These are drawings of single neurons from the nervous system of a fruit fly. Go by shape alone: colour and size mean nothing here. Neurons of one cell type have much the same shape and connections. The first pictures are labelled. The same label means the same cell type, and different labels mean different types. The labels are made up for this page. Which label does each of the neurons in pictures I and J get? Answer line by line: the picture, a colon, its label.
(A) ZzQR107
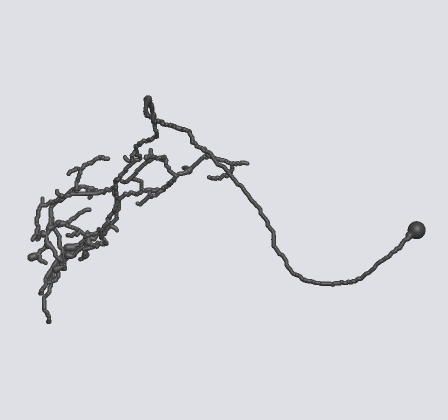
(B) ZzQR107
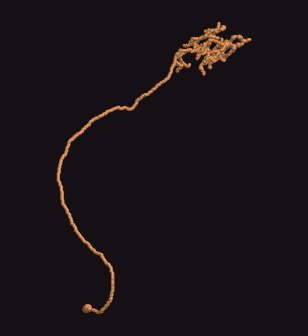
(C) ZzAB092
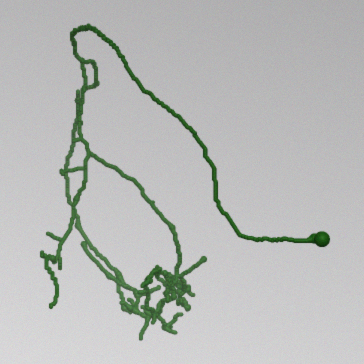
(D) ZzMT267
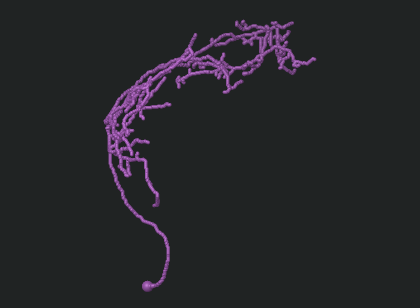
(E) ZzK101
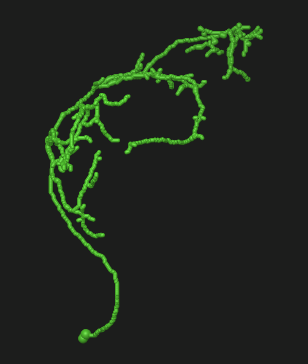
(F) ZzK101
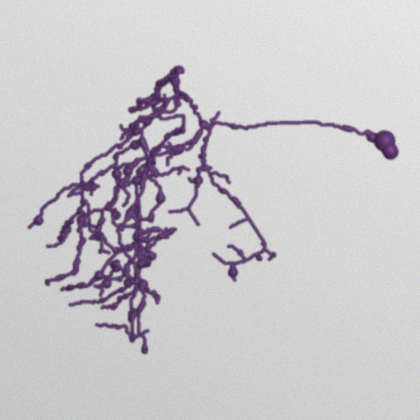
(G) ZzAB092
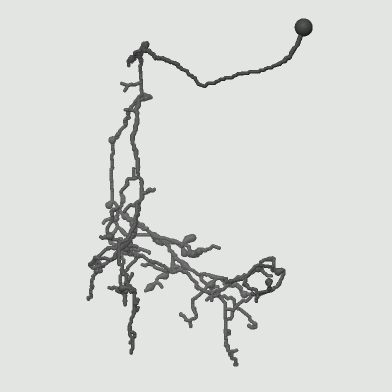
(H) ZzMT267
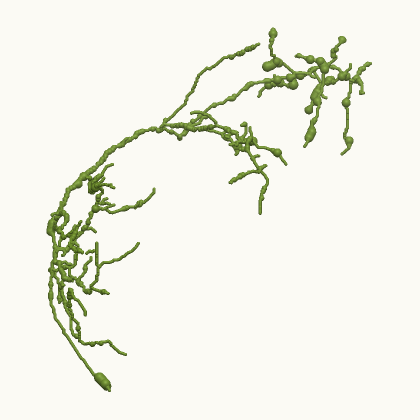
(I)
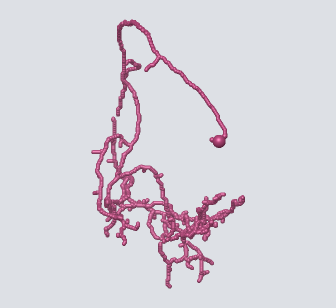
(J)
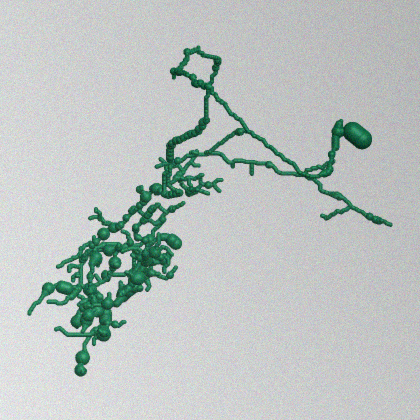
I: ZzAB092
J: ZzQR107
